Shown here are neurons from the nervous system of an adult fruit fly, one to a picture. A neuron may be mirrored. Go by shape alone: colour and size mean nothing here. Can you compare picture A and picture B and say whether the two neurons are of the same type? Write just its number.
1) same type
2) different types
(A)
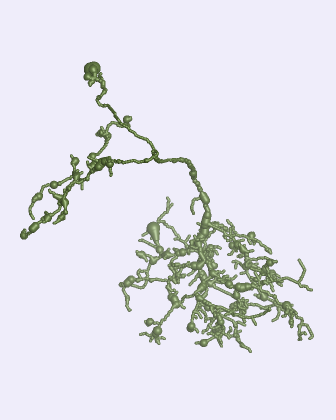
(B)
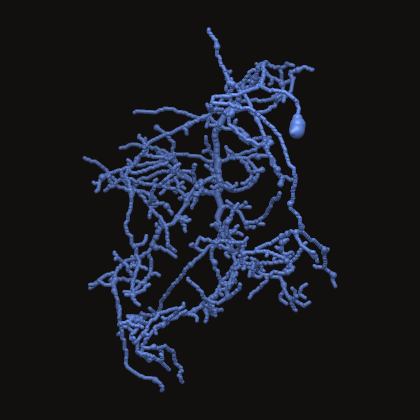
2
